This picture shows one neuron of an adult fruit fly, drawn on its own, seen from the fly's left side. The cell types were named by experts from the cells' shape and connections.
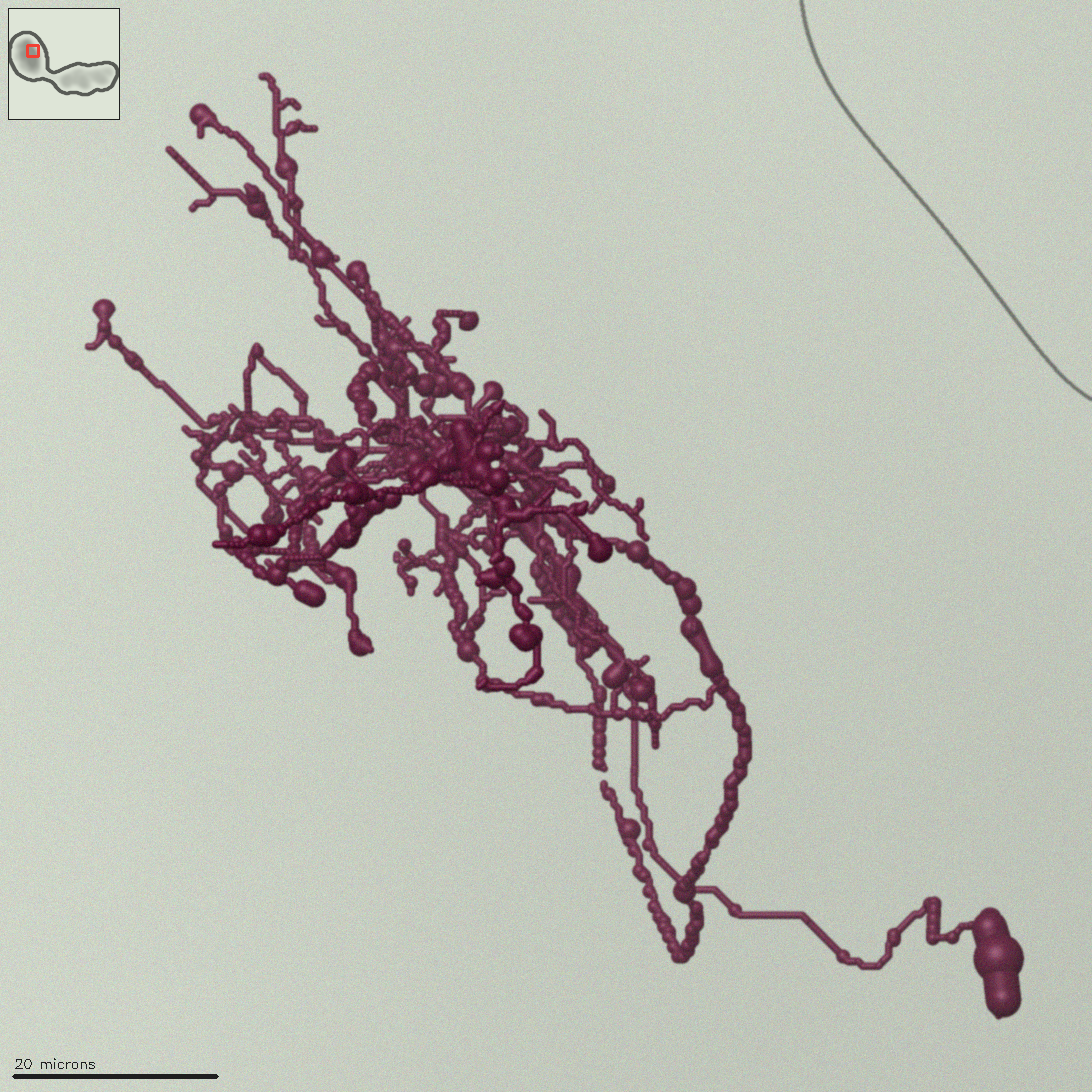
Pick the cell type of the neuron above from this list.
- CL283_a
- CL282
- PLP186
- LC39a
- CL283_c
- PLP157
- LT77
CL282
